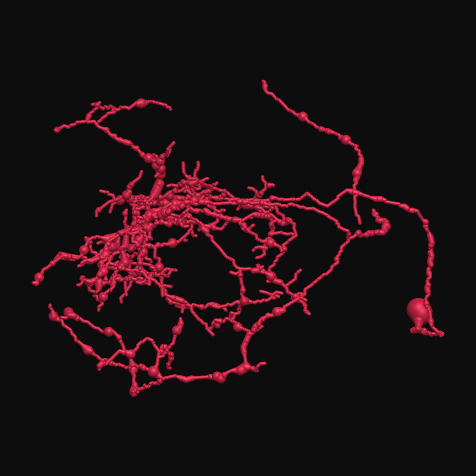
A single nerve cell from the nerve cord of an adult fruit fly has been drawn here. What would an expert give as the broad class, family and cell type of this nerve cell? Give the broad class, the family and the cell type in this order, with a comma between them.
nerve-cord intrinsic neuron, hemilineage 14A, IN14A036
